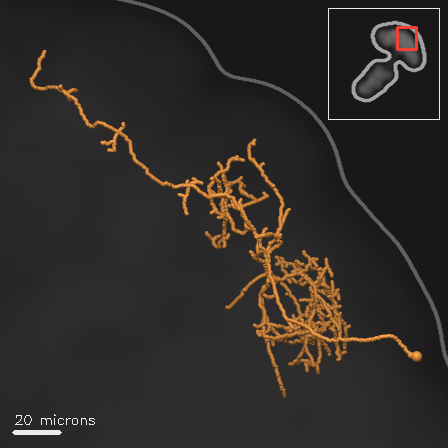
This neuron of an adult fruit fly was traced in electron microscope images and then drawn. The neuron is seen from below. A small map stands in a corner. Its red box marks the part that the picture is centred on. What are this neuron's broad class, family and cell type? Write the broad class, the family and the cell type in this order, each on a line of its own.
central-brain intrinsic neuron
hemilineage CREl1
SLP242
